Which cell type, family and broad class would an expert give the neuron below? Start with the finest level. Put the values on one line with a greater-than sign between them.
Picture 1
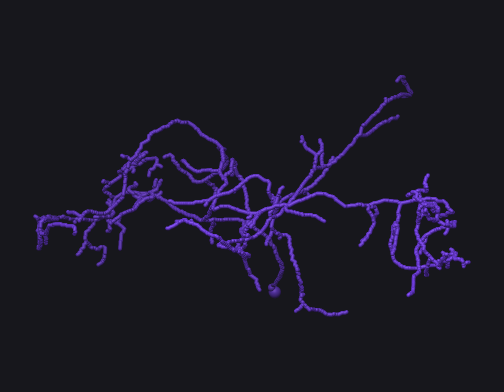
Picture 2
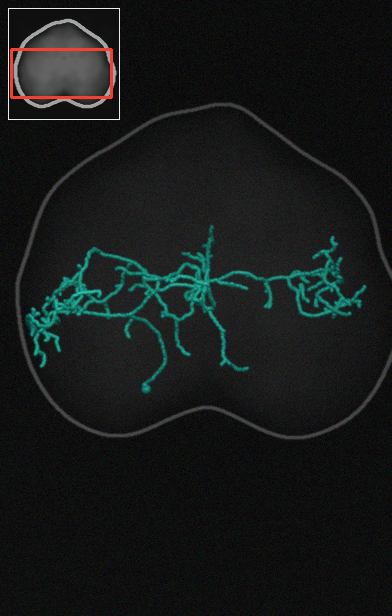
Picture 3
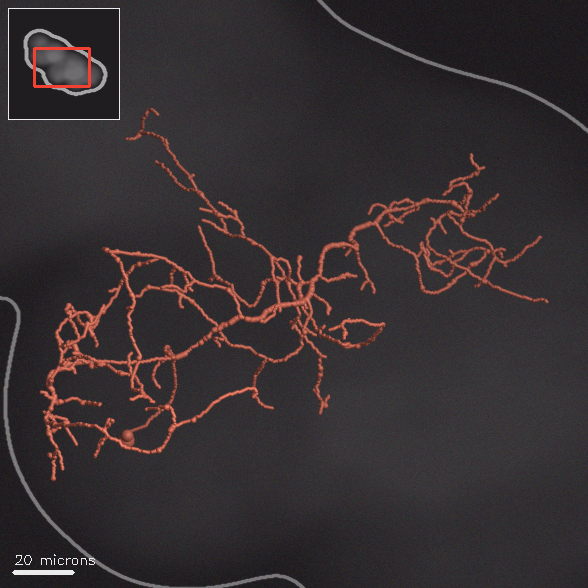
IN04B030 > hemilineage 04B > nerve-cord intrinsic neuron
